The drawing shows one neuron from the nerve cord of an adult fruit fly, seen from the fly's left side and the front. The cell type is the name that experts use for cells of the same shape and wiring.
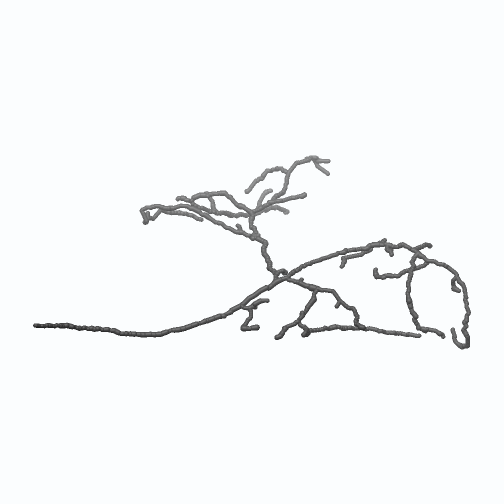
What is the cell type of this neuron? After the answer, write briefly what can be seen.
It is of cell type DNg78. This is a descending neuron. No cell body is drawn. In this view it is wider than it is tall.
